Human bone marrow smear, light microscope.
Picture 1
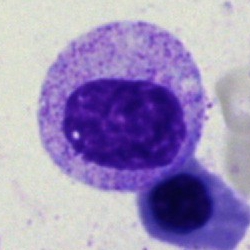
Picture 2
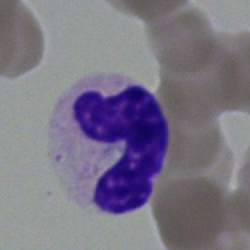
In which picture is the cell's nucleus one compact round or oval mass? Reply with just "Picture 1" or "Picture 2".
Picture 1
